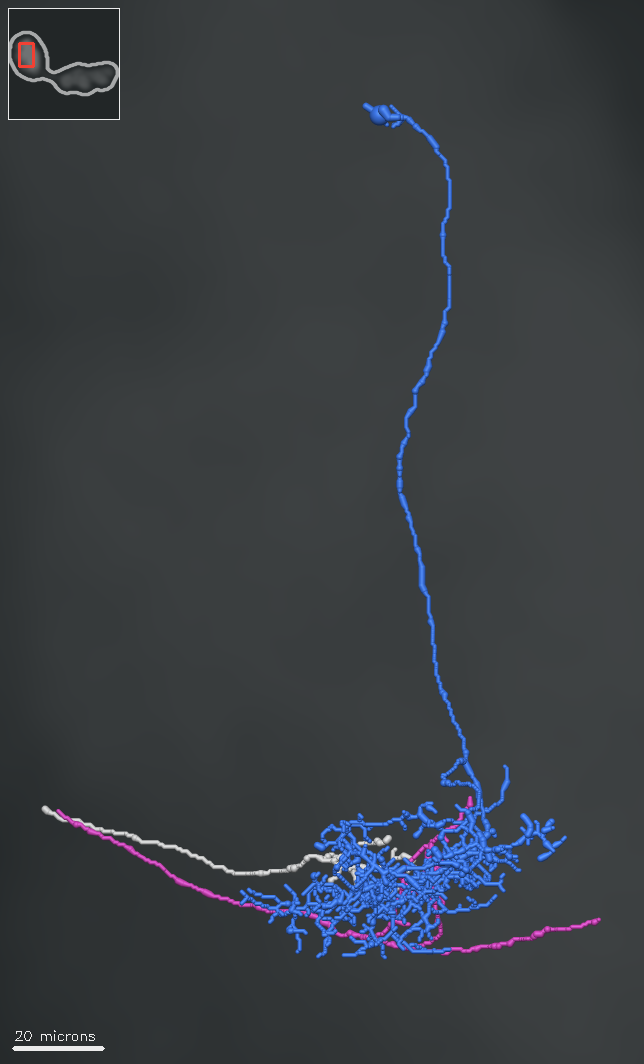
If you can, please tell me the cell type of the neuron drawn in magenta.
JO-EV3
